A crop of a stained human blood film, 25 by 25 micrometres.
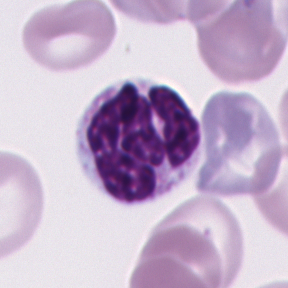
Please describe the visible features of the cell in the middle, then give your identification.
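Point one is the nucleus, which is divided into several separate lobes, measures about 10 micrometres across and fills most of the cell. Point two, the chromatin, is dark purple and coarsely clumped. Point three, the cytoplasm, forms only a narrow rim and holds nothing but fine, faint lilac granules. The cell is a segmented neutrophil.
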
